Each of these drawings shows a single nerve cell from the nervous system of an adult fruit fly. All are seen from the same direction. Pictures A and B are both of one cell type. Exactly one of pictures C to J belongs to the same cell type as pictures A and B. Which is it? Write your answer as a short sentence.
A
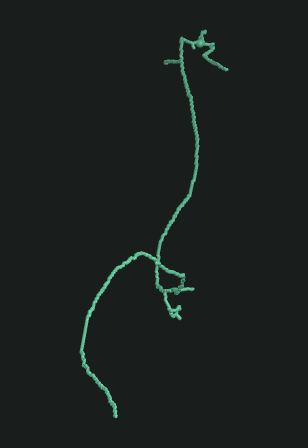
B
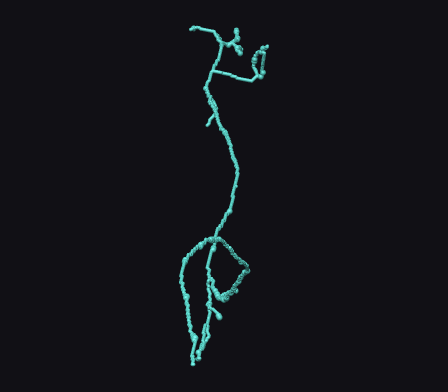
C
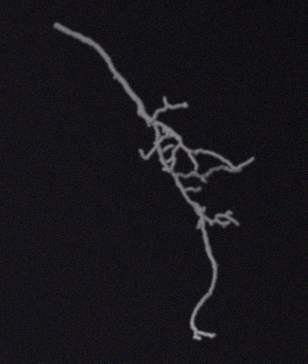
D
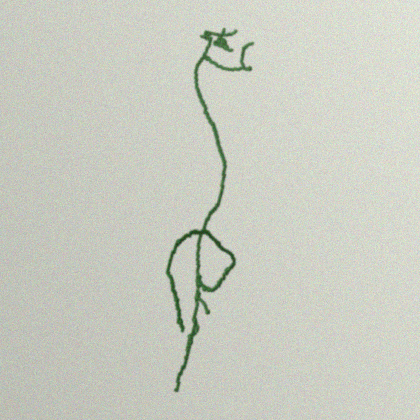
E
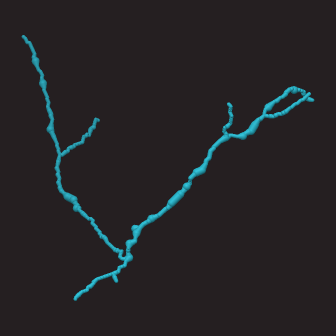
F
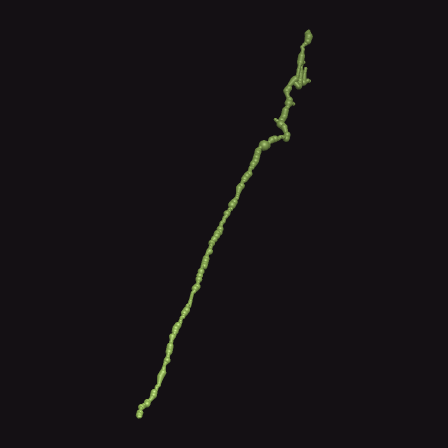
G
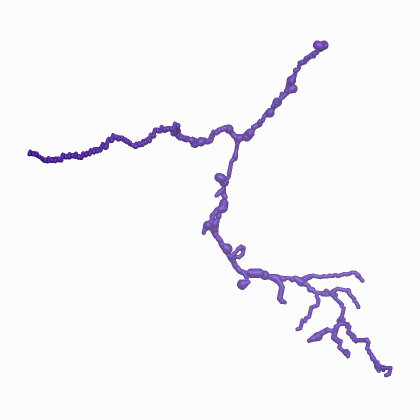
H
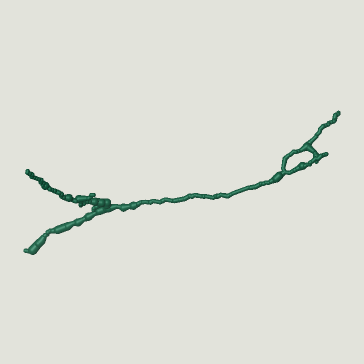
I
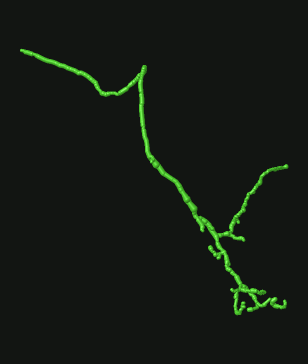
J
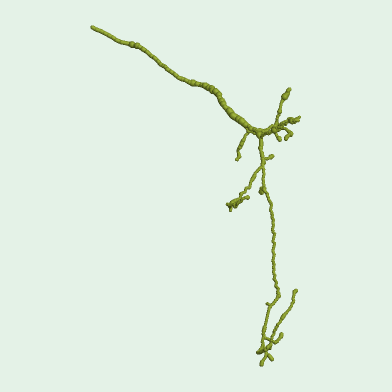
Picture D is of the same cell type.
